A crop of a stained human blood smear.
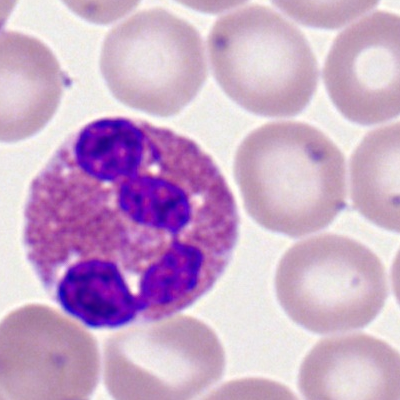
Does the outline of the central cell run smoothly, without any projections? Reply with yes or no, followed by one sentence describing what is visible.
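Yes. The cell has a round, smooth outline.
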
